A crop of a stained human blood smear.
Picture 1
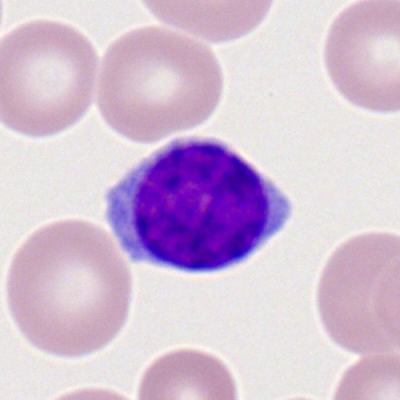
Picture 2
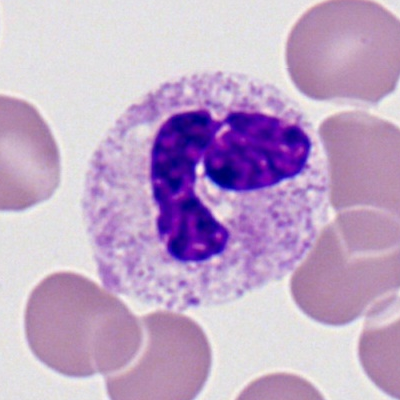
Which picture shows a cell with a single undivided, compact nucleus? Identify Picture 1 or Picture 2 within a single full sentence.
It is the cell in picture 1 whose nucleus is one compact round, oval or kidney-shaped mass.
